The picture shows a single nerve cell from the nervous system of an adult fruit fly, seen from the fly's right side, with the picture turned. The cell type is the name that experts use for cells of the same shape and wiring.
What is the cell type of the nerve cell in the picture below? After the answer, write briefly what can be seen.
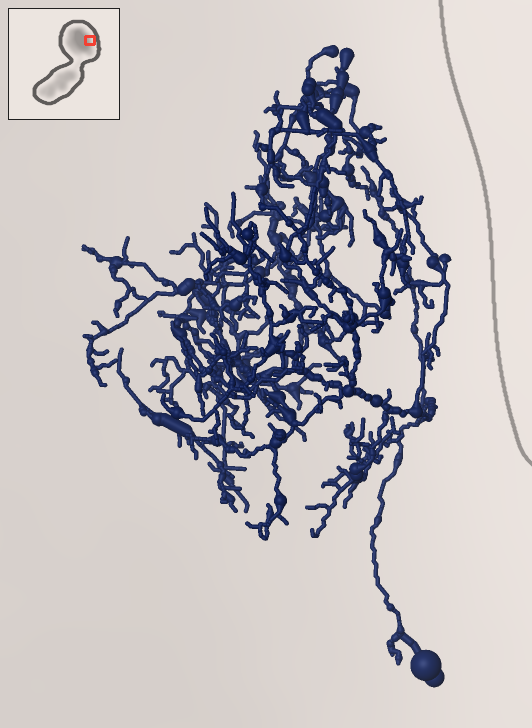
The cell type is CB1955. This is a central-brain intrinsic neuron. The cell body can be seen at the lower right of the picture. More than a hundred branch ends can be seen.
